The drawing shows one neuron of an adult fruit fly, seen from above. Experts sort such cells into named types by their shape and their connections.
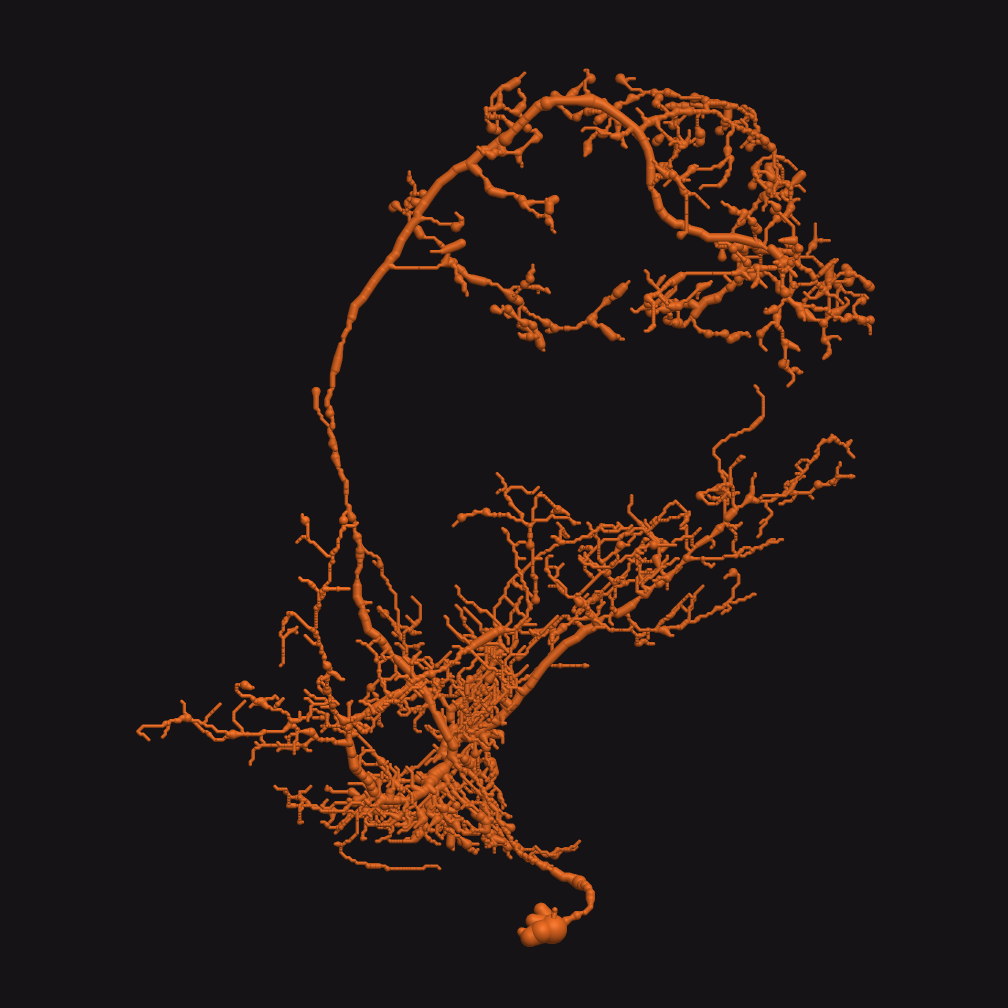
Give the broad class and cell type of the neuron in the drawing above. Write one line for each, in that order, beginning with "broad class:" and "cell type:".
broad class: central-brain intrinsic neuron
cell type: AVLP464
